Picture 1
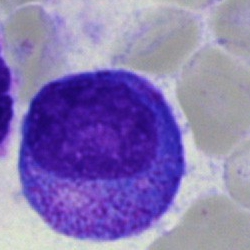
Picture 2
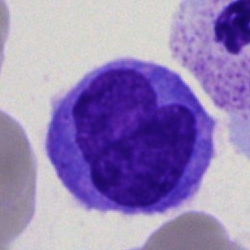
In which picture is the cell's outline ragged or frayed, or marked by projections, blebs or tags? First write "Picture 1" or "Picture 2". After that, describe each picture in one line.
Picture 2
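Picture 1: The cell has a round, smooth outline.
Picture 2: The cell outline is round with a finely irregular, slightly frayed edge.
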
